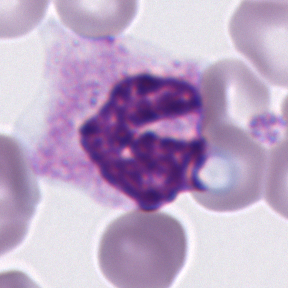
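Segmented neutrophil, the nucleated cell at the centre. Notice that its outline is irregular and angular rather than round. Its nucleus lies off-centre, over toward the right side. Look at the pale cytoplasm, faintly tinted pinkish-lilac, and you will find fine lilac granules sprinkled evenly throughout it.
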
